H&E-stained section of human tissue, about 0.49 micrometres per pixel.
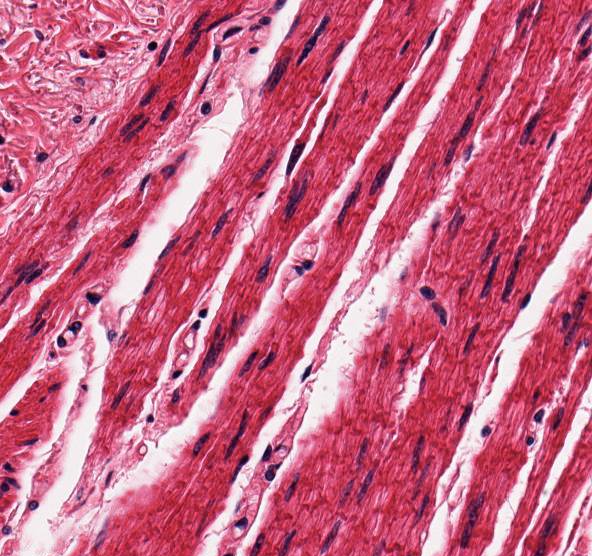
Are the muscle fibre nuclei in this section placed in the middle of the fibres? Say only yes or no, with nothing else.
Yes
